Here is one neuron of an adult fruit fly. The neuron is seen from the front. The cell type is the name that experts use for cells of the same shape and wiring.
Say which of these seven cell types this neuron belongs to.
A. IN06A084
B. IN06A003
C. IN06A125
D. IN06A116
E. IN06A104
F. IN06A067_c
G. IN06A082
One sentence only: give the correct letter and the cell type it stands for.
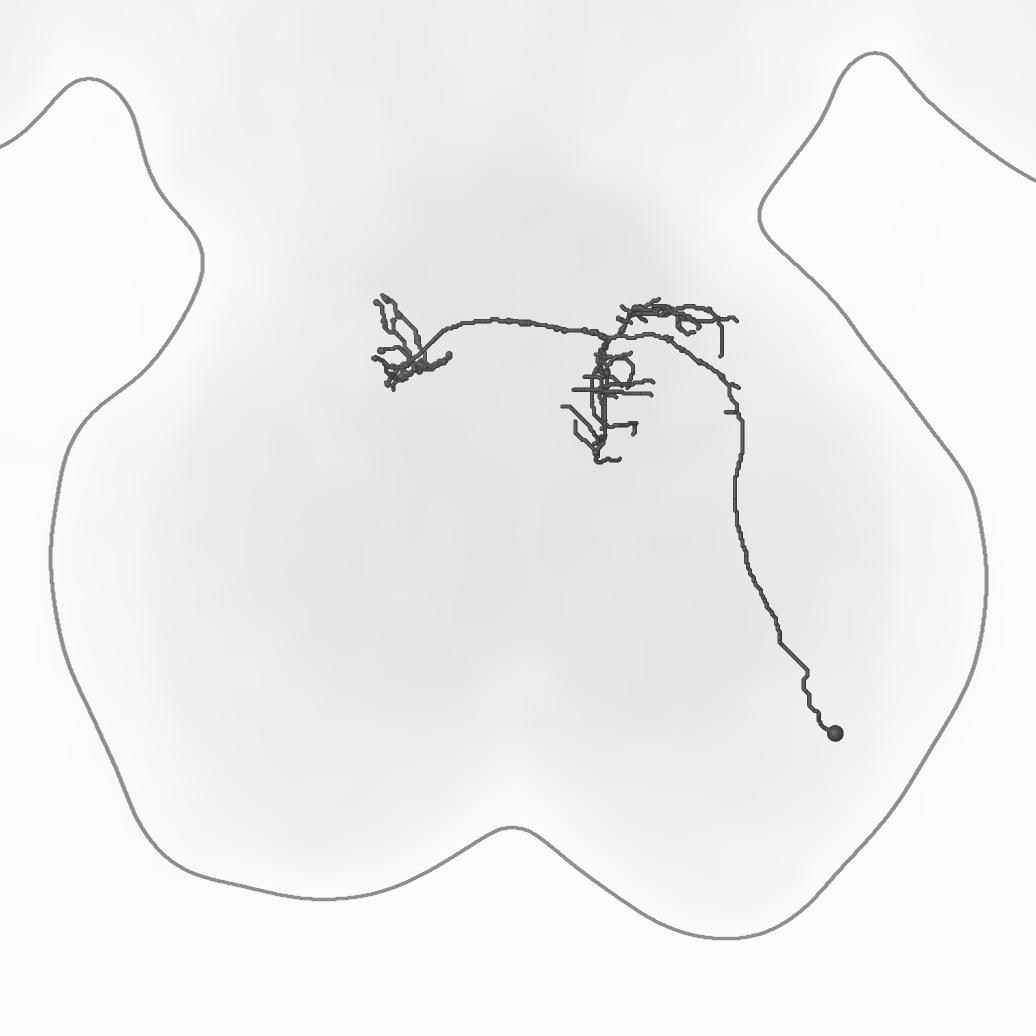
It is IN06A082, option G, that is the cell type of the neuron.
